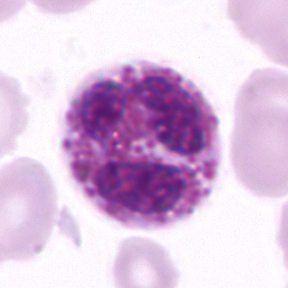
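Eosinophil: I count three separate nuclear lobes, two in the upper half of the cell and one lying across the lower half. The chromatin is dense and dark purple, and the granules are reddish-purple.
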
